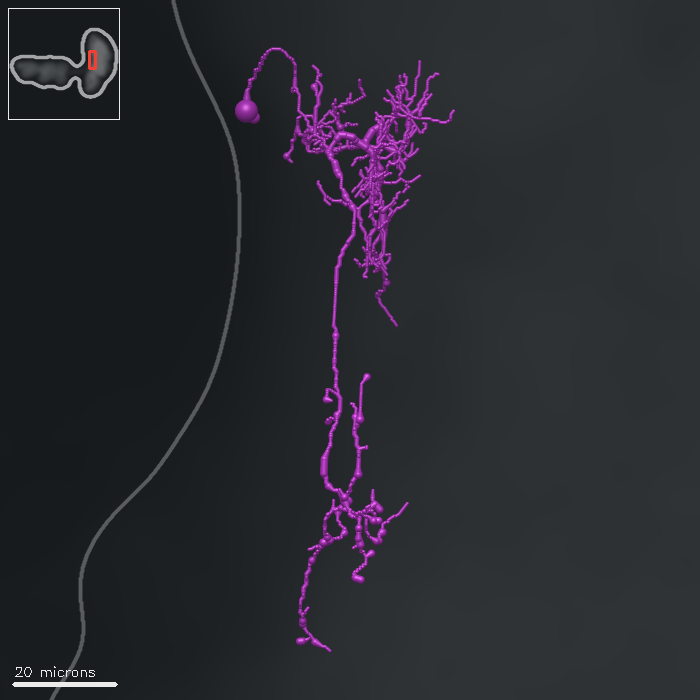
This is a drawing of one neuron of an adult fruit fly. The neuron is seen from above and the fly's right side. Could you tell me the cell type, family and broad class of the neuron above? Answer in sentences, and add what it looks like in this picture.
It is of cell type PS285. Its family is hemilineage DM6_posterior. Its broad class is central-brain intrinsic neuron. It lies in the brain. From top to bottom in the picture it spans about 120 microns. The picture shows dozens of branch ends.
